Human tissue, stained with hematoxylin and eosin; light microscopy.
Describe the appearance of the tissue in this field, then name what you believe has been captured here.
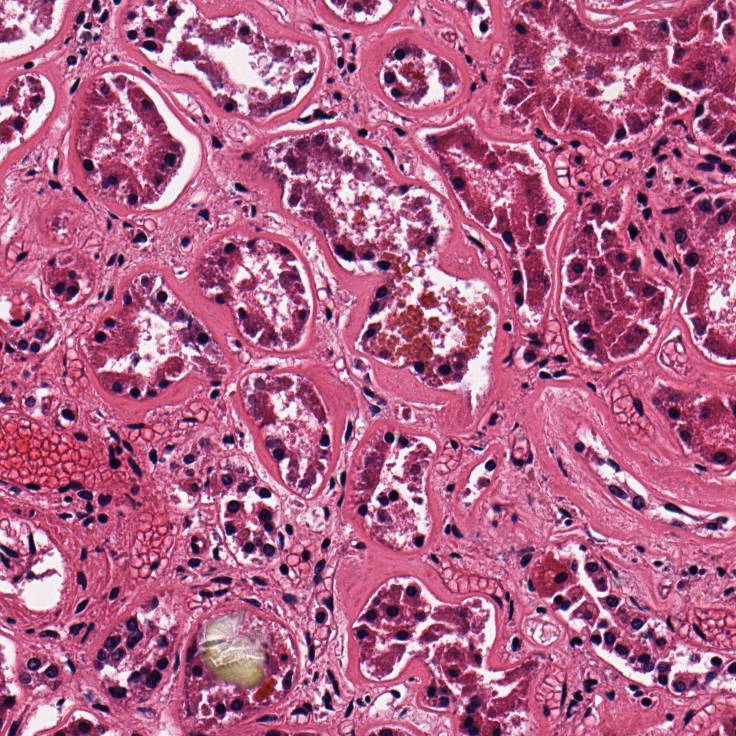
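Closely packed rounded and elongated tubules fill the field, with pink fibrous stroma between them. Their lining is cuboidal cells with granular pink cytoplasm and round dark nuclei, and many are wrapped in thick, glassy pink basement membranes. One central tubule holds clusters of golden-brown granular pigment. So: renal cortex.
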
